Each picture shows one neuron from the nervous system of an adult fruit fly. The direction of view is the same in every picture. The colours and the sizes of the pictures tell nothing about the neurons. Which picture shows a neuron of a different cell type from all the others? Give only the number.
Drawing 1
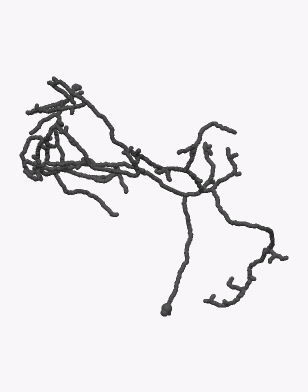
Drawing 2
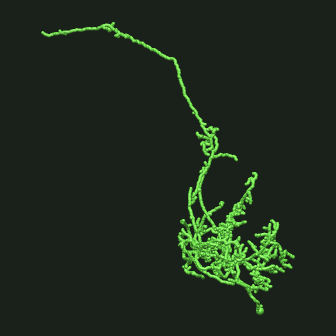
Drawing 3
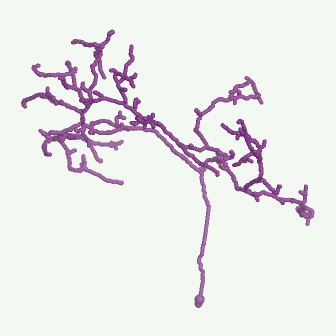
2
